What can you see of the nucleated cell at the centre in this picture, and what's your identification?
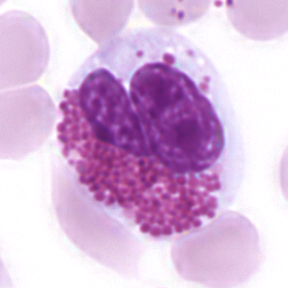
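Round to slightly oval, I'd say, and the outline is smooth. There are two nuclear lobes, sitting side by side in the upper half of the cell. The chromatin looks dark purple and coarsely clumped. This one is an eosinophil.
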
